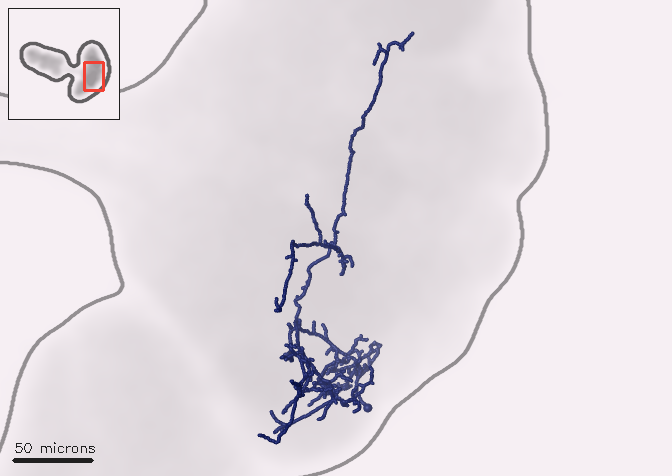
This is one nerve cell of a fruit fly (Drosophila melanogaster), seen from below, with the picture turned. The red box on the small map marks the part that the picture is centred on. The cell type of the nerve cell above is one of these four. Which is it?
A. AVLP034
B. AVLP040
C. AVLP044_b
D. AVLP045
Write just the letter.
B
